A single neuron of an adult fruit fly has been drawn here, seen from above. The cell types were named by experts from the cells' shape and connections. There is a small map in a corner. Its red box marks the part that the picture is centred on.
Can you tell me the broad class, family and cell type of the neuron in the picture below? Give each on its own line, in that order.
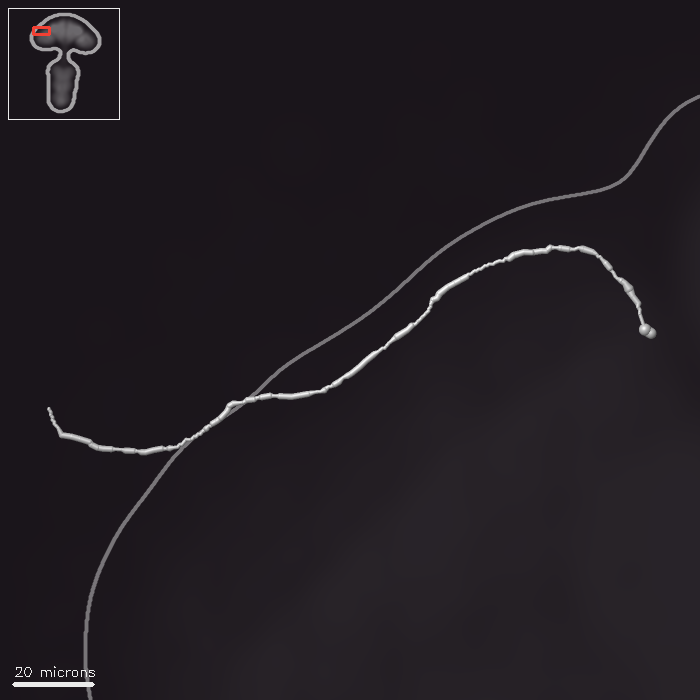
photoreceptor or other optic-lobe sensory neuron
class visual
R7d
